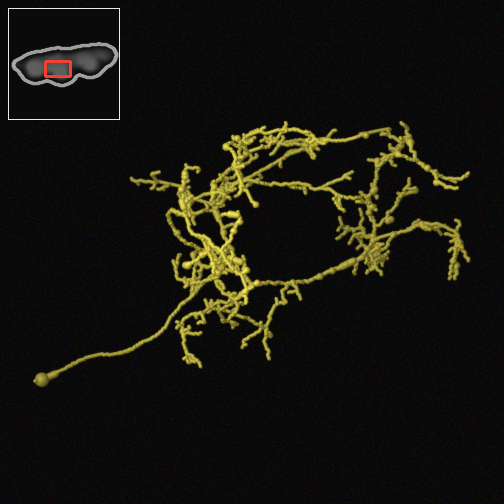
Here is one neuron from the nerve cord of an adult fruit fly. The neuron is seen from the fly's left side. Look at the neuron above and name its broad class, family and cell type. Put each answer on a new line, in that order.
nerve-cord intrinsic neuron
hemilineage 16B
IN16B083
